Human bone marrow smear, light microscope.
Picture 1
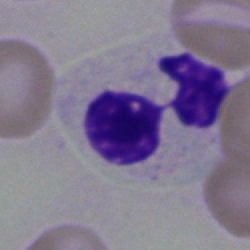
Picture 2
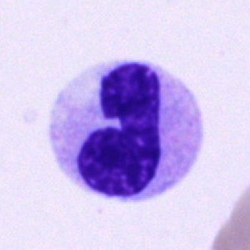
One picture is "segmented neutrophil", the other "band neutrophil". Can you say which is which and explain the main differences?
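Segmented neutrophil: picture 1. Band neutrophil: picture 2. In picture 2 the nucleus is curved, with a deep notch opening toward the left.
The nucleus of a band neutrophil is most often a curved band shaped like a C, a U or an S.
The picture 2 cell has a round, smooth outline, no visible nucleoli and no vacuoles in its cytoplasm. Picture 1 has abundant pale grey cytoplasm, likewise without vacuoles. Chromatin is dense in both: dark purple in picture 1, coarsely clumped in picture 2.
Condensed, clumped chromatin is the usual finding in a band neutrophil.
Red cells press against the right edge of the cell in picture 1; in picture 2 only the edge of a pale red cell shows, at the bottom-right corner.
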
